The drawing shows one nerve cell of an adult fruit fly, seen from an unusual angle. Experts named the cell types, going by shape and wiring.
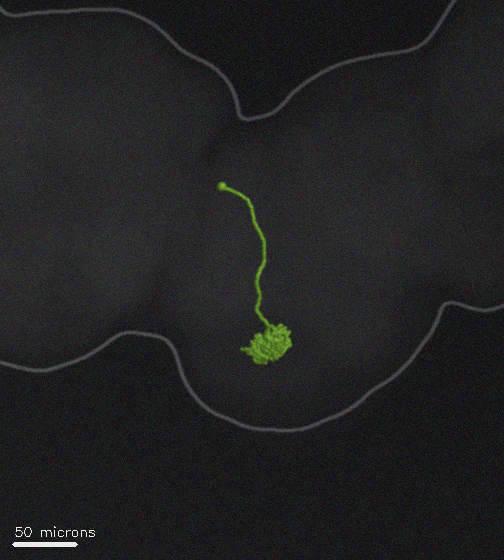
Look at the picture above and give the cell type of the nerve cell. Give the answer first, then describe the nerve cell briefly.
The cell type is Pm2a. It is an optic-lobe intrinsic neuron. By the scale bar it is about 150 microns tall in this view. In this view it is more than twice as tall as it is wide.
